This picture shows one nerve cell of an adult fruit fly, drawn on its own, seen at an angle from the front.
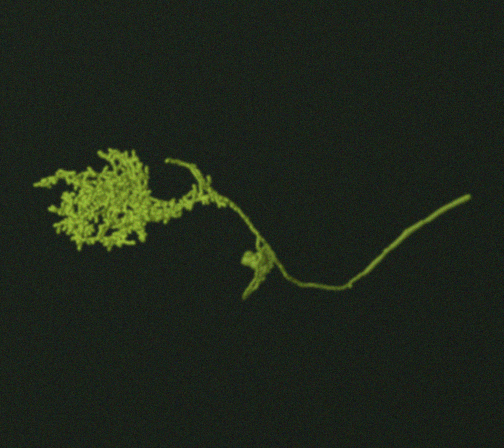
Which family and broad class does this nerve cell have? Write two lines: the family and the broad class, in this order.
hemilineage 03B
motor neuron of the nerve cord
